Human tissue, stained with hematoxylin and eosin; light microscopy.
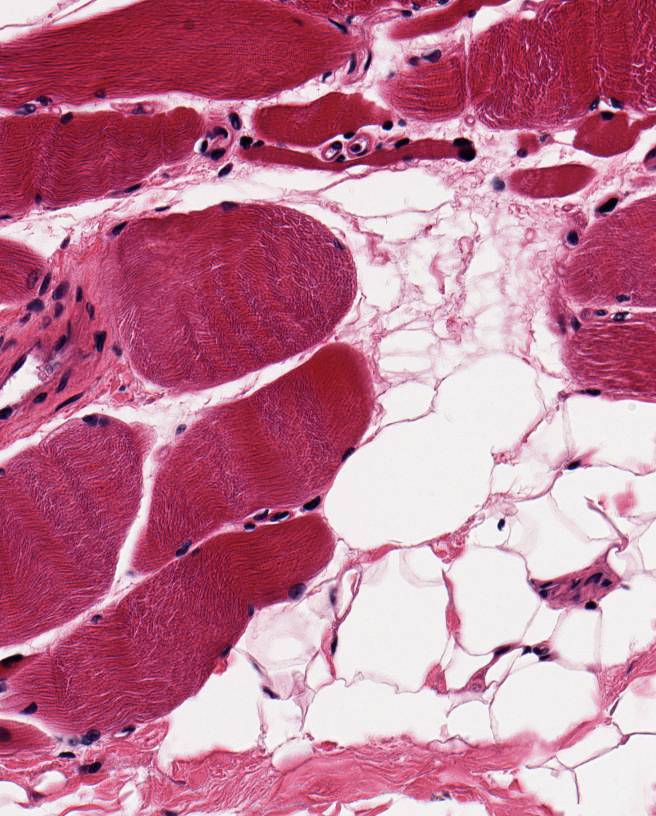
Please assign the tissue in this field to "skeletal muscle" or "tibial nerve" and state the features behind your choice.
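Skeletal muscle, not tibial nerve. What settles it for me: the fibres, cut across or obliquely, are large rounded to oval profiles with deep pink cytoplasm.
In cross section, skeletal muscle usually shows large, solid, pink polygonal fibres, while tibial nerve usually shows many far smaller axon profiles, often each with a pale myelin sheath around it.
Beyond that, I note a fine wavy fibrillar texture in the cytoplasm and small dark nuclei at the fibre edges rather than in their centres.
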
